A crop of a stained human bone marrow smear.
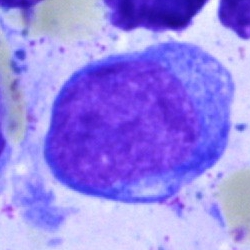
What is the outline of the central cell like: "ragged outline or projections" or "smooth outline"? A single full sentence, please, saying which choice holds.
The cell's outline is smooth, without projections.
